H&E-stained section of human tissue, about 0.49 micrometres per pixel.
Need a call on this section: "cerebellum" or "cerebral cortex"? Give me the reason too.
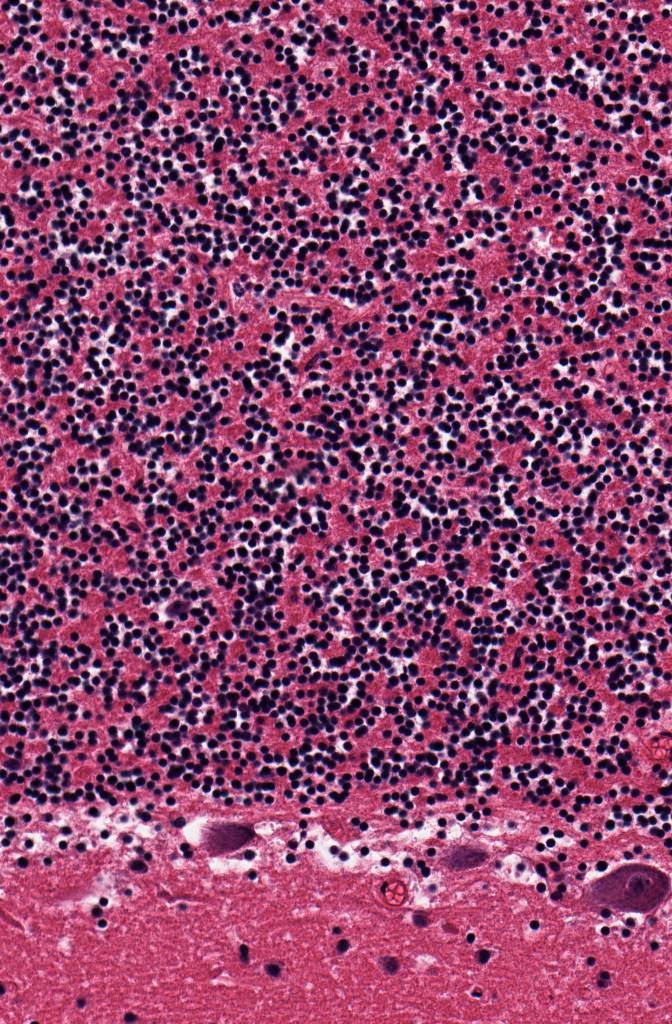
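This is cerebellum, not cerebral cortex. A dense layer of small dark nuclei fills the upper four-fifths; a pale pink, sparsely nucleated strip runs along the bottom. Its cells are granule cells, with small round dark nuclei and barely visible cytoplasm.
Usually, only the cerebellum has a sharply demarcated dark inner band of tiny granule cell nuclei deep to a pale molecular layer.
Purkinje cells lie in a single row where the layers meet, near the bottom.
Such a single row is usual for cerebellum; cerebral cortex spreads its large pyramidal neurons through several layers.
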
